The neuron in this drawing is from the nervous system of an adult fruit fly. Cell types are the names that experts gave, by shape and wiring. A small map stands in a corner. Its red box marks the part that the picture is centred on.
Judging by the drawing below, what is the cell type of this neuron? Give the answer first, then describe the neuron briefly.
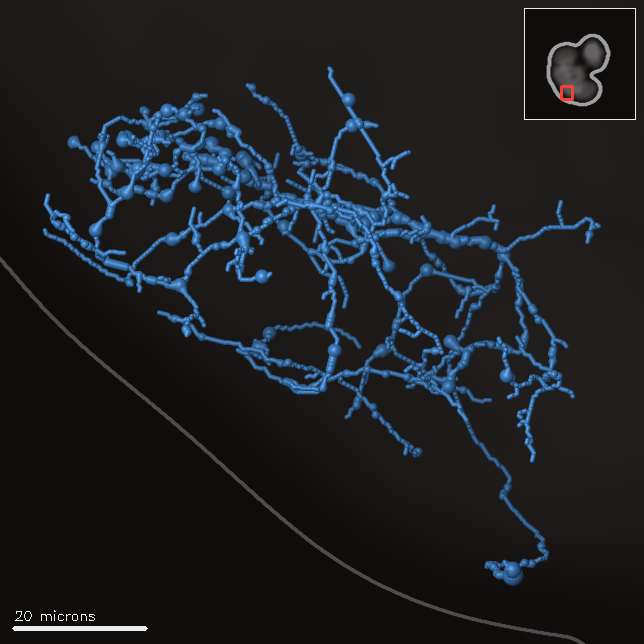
It is of cell type CB3697. This is a central-brain intrinsic neuron. The cell body is at the lower right of the picture. By the scale bar it is about 85 microns wide in this view. Dozens of branch ends can be seen.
